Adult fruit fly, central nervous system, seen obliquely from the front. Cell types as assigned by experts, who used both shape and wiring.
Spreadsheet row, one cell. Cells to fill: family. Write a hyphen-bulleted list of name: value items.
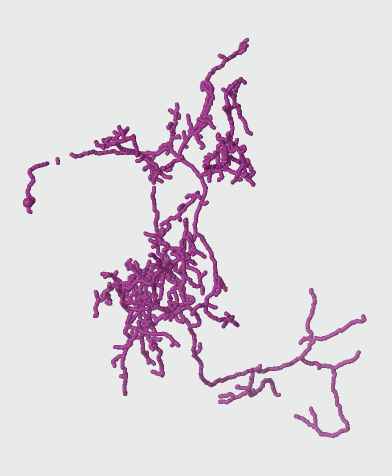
- family: hemilineage CREa2_ventral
